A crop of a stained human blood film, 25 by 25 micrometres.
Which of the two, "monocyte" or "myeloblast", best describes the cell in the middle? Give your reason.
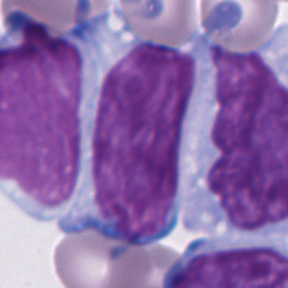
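It's a myeloblast. What settles it is the cytoplasm, which is only a narrow pale blue rim around the nucleus.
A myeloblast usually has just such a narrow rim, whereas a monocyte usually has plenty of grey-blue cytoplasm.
Beyond that, the chromatin is fine and delicate, with faint streaks rather than coarse clumps. There's also a faint rounded nucleolus-like structure in the upper part of the nucleus, which measures about 18 by 8 micrometres.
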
